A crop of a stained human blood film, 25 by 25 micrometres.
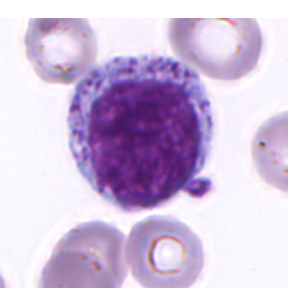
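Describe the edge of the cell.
Round, with a finely uneven edge.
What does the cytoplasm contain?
Many coarse dark purple granules, most crowded along the top edge.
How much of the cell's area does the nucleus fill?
About 70%, and no nucleoli can be seen in it.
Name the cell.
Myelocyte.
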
